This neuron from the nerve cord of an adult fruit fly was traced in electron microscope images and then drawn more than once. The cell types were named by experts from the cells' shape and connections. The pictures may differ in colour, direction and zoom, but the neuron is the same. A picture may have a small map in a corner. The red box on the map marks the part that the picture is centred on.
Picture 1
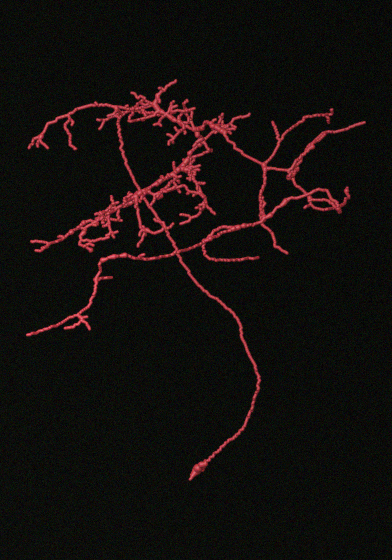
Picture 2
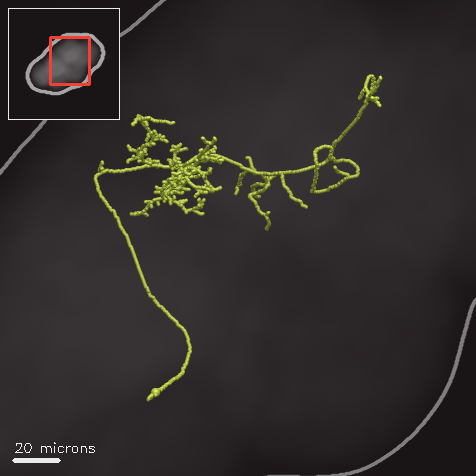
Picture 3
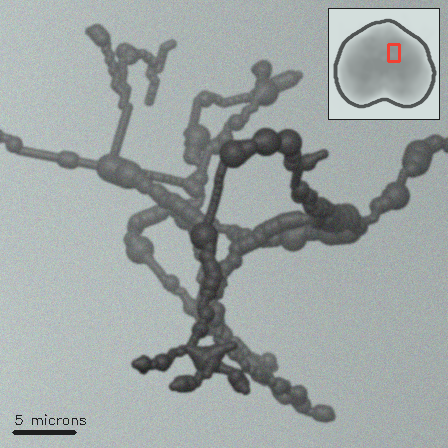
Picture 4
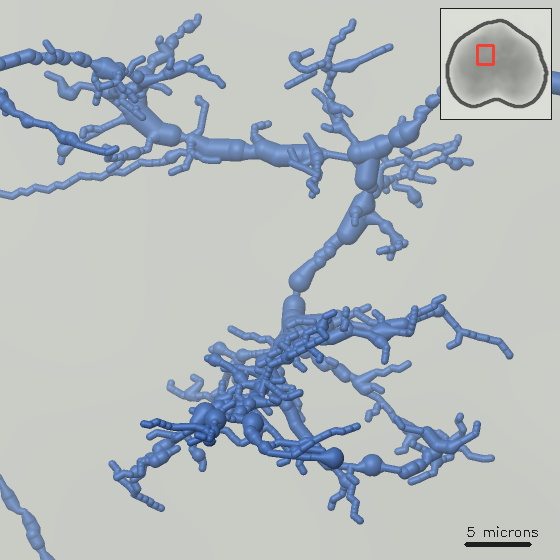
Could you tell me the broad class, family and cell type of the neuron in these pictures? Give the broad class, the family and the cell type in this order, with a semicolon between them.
nerve-cord intrinsic neuron; hemilineage 06A; IN06A096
